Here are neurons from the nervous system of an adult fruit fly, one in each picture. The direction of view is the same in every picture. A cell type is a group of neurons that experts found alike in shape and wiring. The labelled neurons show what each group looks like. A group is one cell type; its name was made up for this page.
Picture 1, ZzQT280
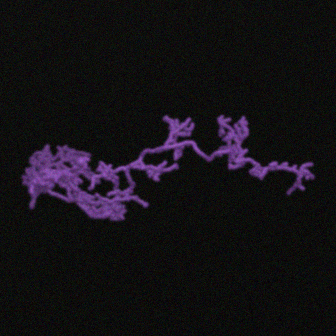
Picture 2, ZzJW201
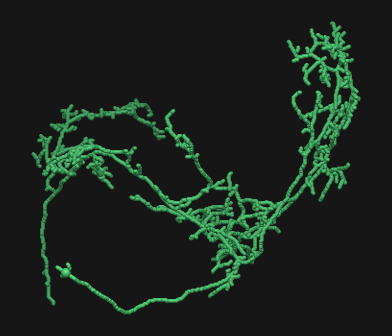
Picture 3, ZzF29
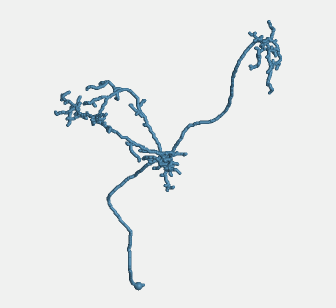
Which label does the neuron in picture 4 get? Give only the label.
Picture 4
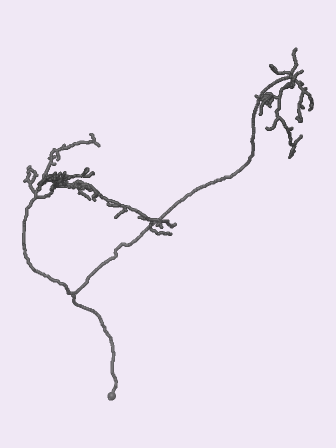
ZzF29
